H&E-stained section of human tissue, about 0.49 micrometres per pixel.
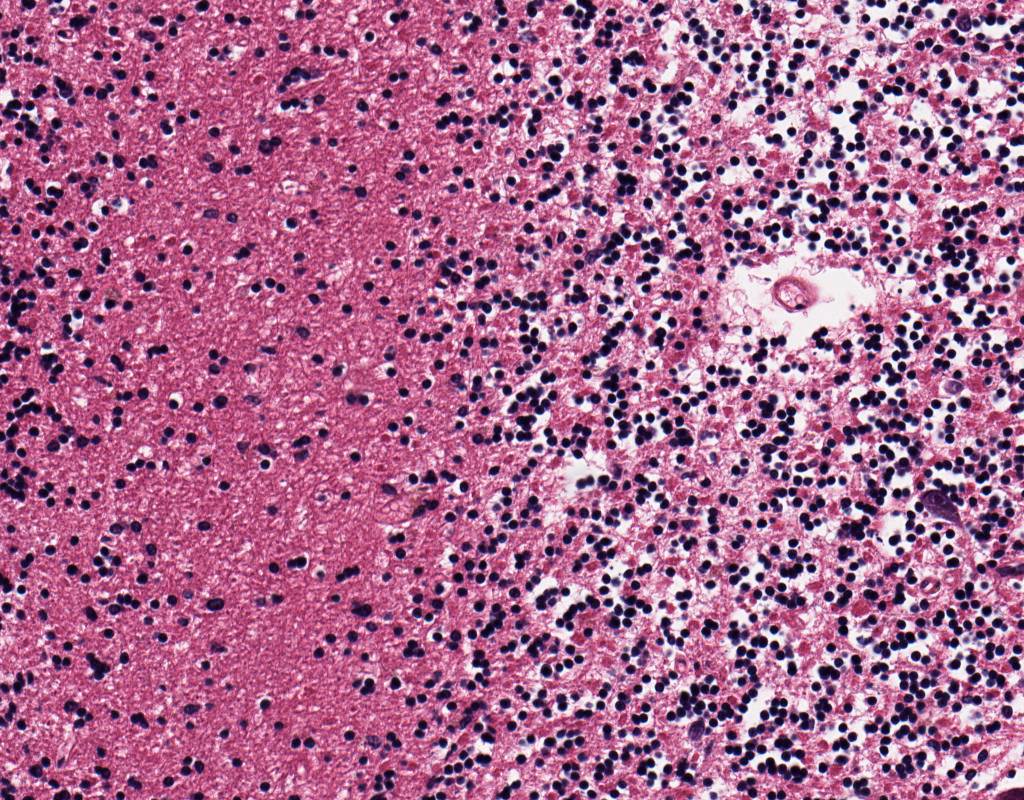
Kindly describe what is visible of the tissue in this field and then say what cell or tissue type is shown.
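Field split: sparsely nucleated pink zone left, densely nucleated zone right. Border runs roughly top to bottom near mid-field. Right zone crowded with small, round, dark-staining nuclei, very little visible cytoplasm. Left zone: some nuclei with a clear halo. Cerebellum.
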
